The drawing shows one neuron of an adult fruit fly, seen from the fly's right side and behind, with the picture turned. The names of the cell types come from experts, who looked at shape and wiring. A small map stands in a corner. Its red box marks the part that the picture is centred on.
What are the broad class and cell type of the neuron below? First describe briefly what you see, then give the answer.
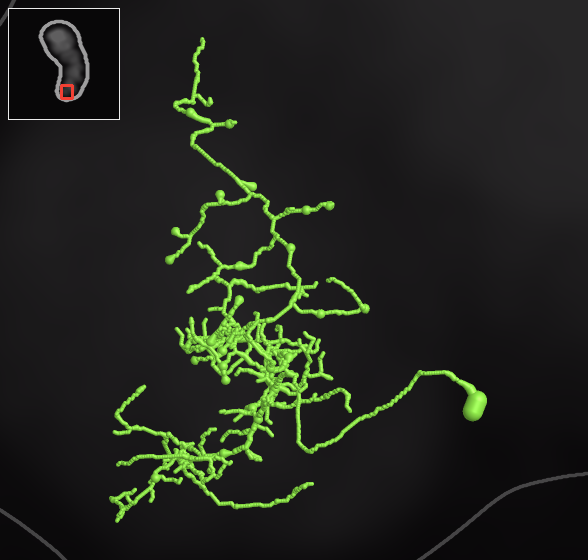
Its cell body lies at the lower right of the picture. The picture shows dozens of branch ends. It is a nerve-cord intrinsic neuron. It is of cell type INXXX446.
